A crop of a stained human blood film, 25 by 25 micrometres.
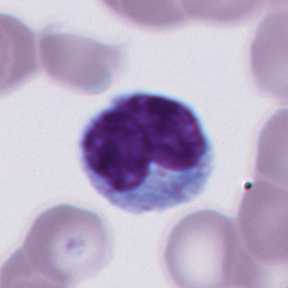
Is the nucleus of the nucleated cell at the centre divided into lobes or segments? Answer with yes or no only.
Yes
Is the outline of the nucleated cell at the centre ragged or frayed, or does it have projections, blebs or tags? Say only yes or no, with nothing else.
No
